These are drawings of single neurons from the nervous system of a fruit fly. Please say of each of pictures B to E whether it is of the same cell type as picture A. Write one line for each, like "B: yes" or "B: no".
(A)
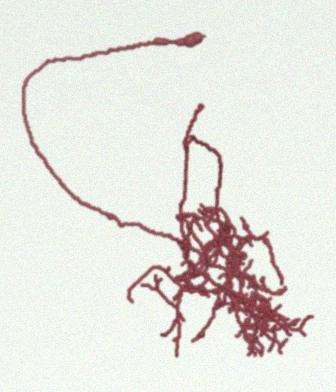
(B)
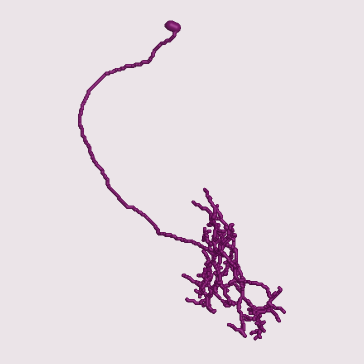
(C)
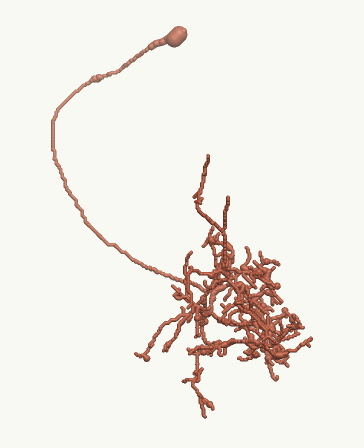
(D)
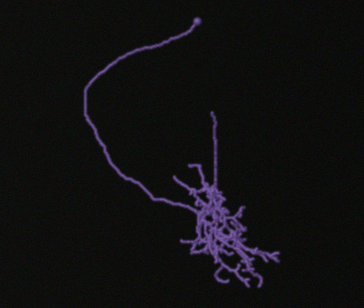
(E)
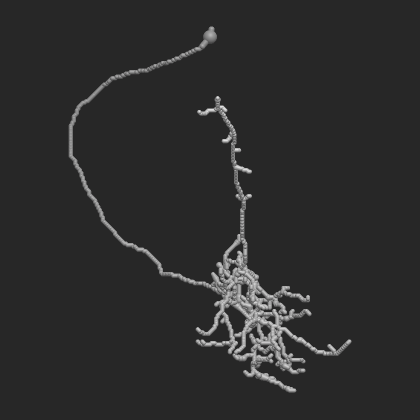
B: no
C: yes
D: no
E: no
